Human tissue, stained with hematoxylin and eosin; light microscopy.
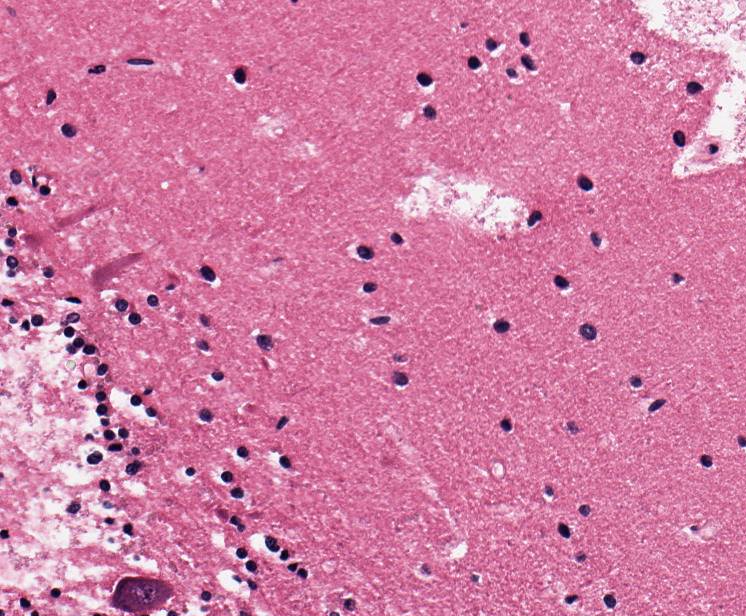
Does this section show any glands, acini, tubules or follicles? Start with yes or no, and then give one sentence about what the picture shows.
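No. No epithelium or glands are present anywhere in the field.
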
